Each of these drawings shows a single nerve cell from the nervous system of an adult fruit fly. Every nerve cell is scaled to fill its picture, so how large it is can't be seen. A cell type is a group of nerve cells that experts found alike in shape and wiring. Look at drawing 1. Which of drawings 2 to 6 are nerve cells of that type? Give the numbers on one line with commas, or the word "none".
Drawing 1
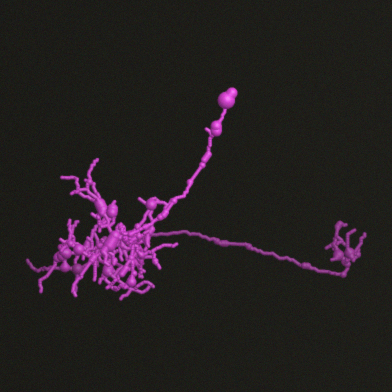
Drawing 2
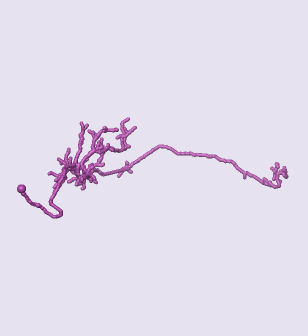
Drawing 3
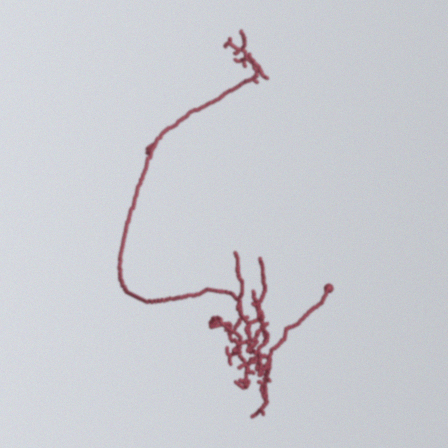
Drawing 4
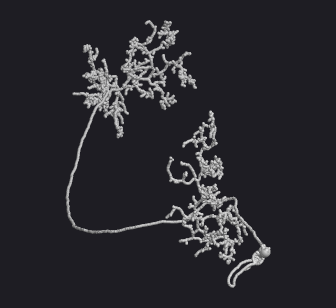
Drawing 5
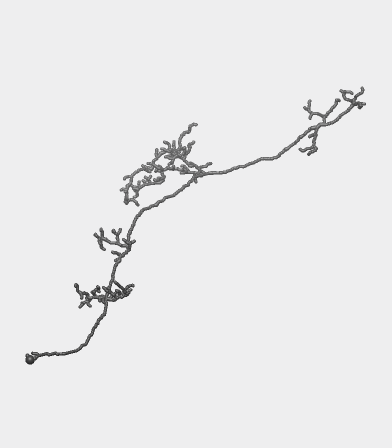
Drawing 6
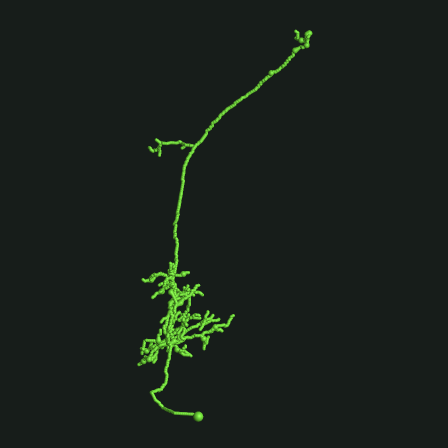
2, 3, 6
